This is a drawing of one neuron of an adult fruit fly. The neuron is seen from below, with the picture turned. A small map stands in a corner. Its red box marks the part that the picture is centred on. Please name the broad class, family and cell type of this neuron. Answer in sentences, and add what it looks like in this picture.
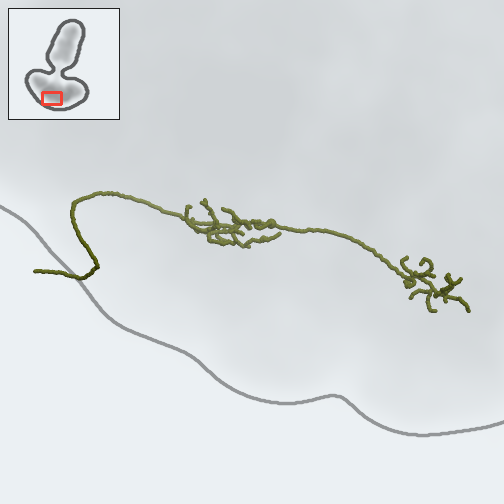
It is a sensory neuron entering the brain. Its family is called class olfactory. Its cell type is ORN_DP1m. It is in the brain and does not reach the nerve cord. As drawn here it is more than twice as wide as it is tall.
